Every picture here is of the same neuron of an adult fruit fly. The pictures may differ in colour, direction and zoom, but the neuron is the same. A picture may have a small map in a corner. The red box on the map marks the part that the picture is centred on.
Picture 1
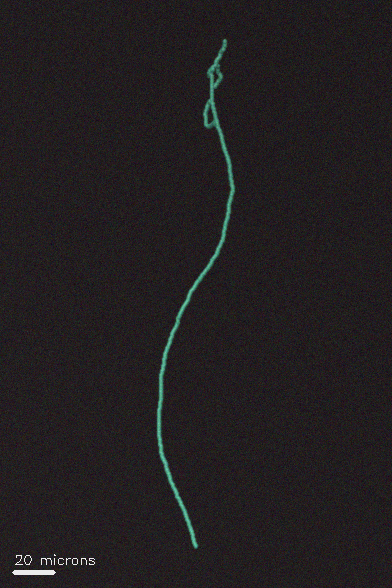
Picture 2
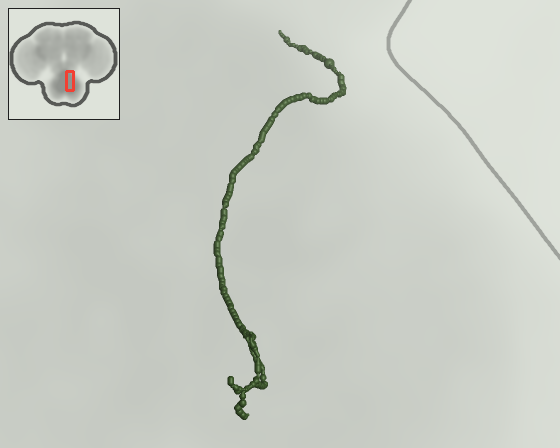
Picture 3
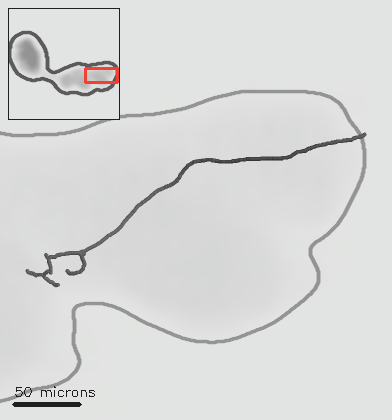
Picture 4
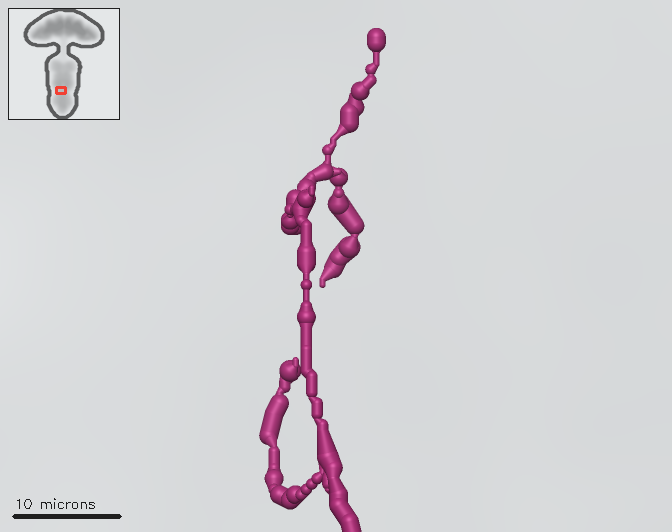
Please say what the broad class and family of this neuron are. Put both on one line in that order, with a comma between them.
sensory neuron entering the nerve cord, class mechanosensory proprioceptive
